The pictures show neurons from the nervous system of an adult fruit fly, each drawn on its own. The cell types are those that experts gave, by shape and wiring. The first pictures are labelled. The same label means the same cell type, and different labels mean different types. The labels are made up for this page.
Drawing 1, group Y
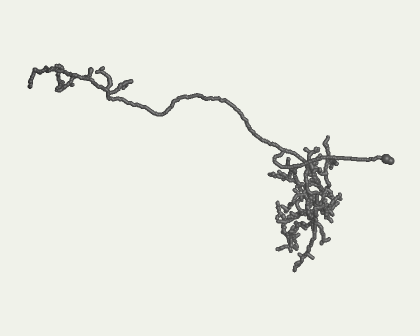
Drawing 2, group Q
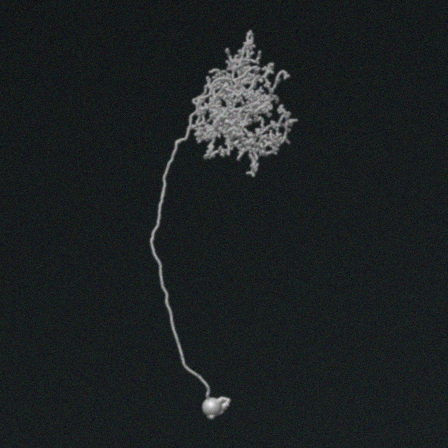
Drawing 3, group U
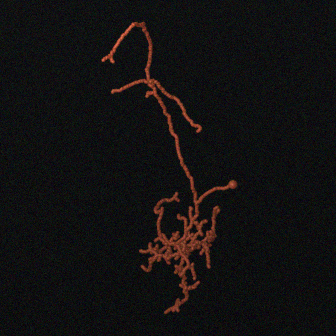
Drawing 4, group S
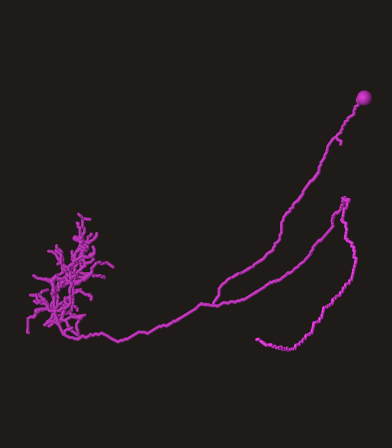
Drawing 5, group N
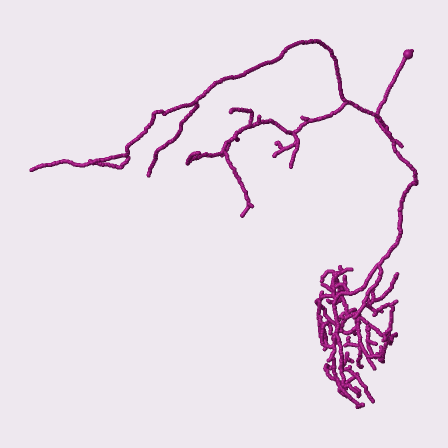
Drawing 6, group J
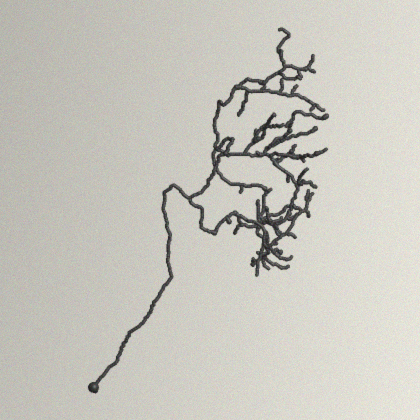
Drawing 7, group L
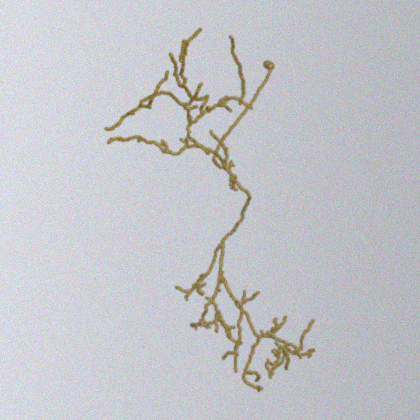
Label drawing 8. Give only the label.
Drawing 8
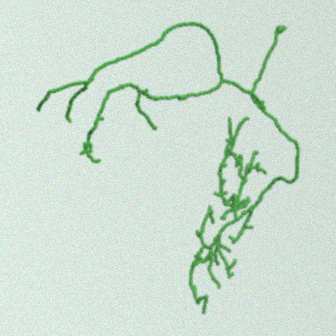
group N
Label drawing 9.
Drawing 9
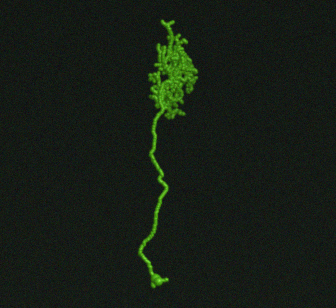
group Q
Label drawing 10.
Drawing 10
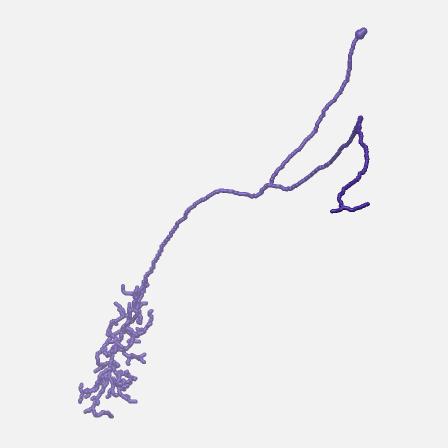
group S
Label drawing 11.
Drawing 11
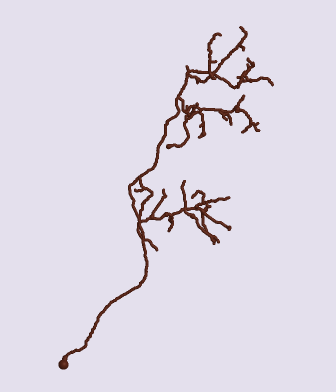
group J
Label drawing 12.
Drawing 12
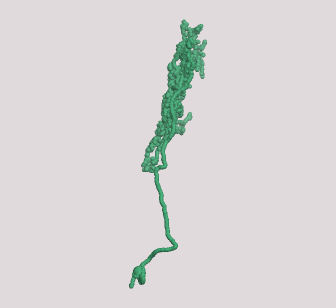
group Q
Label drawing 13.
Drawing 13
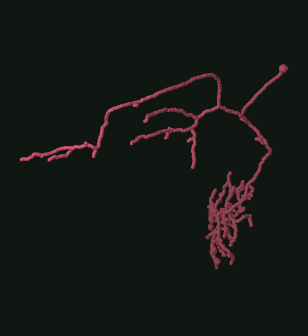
group N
